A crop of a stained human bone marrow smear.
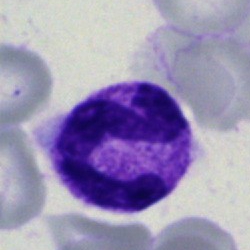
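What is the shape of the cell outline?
The outline is round and smooth.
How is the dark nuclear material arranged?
It curves around the edge of the cell, enclosing a paler central area, and no nucleoli are visible.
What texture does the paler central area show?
A fine purple stippling.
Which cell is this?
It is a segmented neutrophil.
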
